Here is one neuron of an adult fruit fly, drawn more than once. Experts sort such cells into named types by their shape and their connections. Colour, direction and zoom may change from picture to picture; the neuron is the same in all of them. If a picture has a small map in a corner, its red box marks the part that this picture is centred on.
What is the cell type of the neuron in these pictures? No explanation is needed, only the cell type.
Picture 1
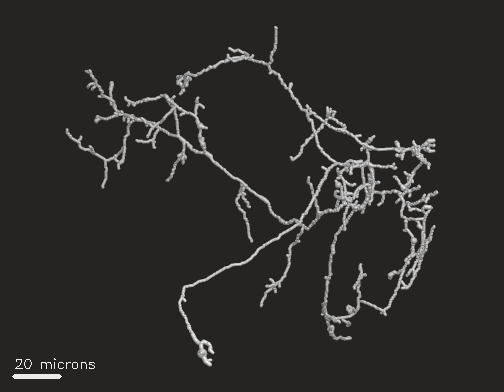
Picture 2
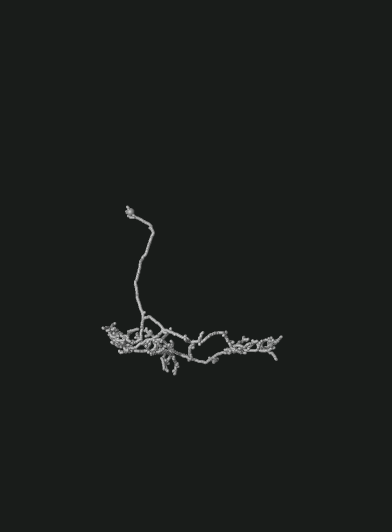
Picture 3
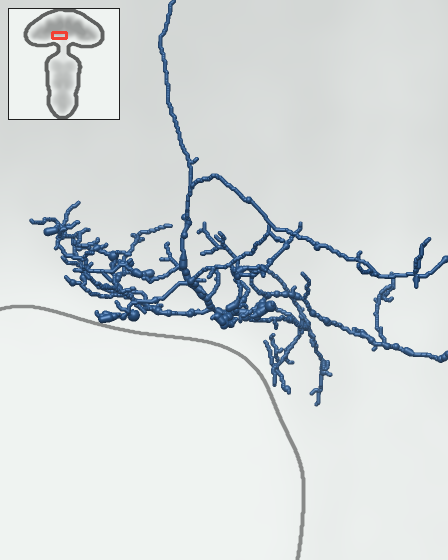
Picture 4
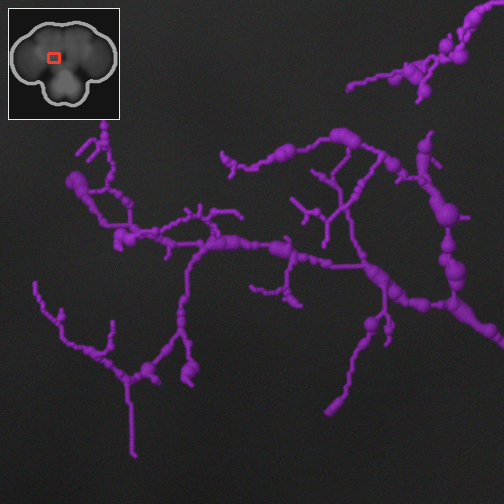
PS324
